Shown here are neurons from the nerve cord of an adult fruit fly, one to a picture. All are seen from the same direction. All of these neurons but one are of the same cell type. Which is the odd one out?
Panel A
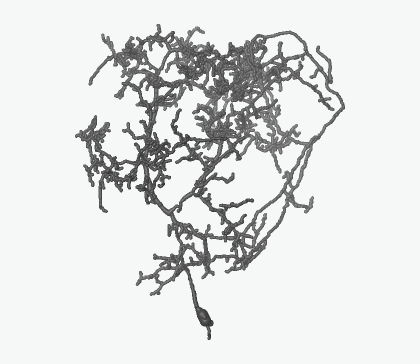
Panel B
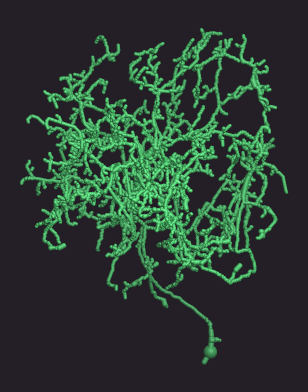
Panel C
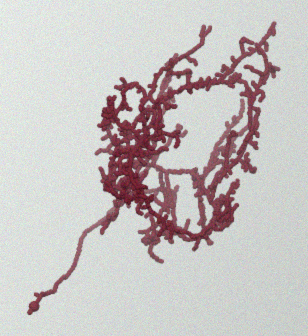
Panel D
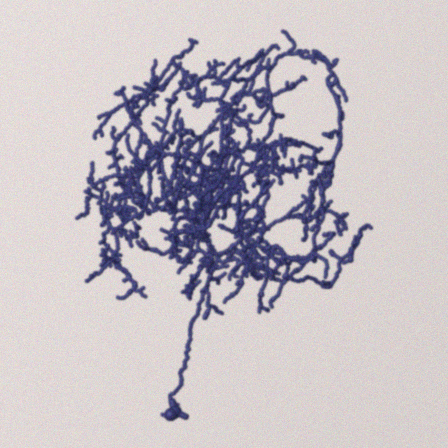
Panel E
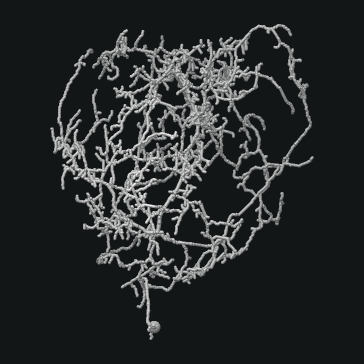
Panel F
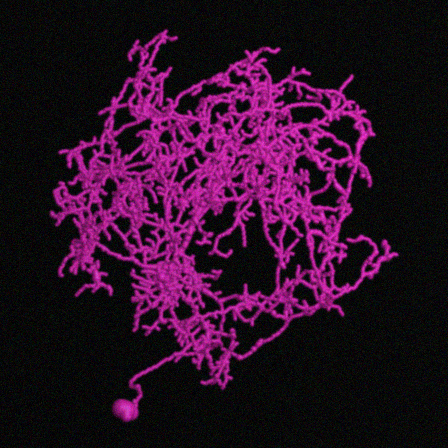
C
